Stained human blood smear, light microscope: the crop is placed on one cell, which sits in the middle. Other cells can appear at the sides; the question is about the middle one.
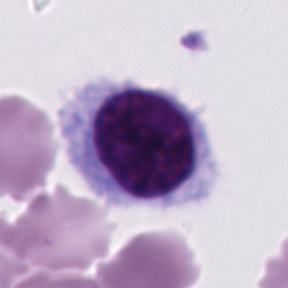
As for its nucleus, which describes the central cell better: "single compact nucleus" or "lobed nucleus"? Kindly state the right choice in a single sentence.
The nucleus is one round, oval or kidney-shaped compact mass, not lobed or folded.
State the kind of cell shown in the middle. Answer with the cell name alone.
hairy cell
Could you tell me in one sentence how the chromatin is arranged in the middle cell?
Heads up, the chromatin in this one is coarsely clumped.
